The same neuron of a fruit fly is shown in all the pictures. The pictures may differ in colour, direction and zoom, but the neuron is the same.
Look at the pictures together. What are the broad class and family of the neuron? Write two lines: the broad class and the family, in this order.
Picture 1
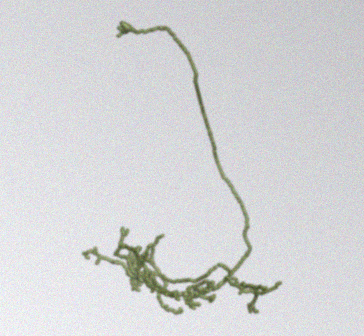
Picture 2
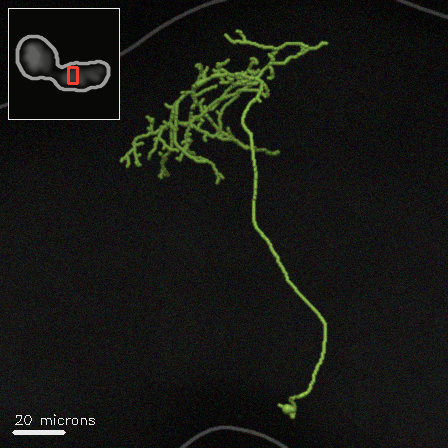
nerve-cord intrinsic neuron
hemilineage 02A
